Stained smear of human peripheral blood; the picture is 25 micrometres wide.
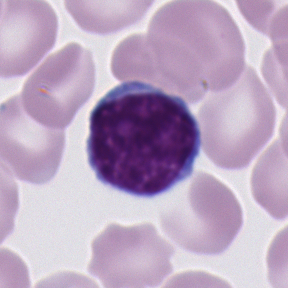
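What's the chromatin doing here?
It's dark purple and coarsely clumped, with small paler spots between the clumps.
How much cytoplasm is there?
Only a thin rim around the nucleus, with no granules and no vacuoles in it.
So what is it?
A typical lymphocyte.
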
